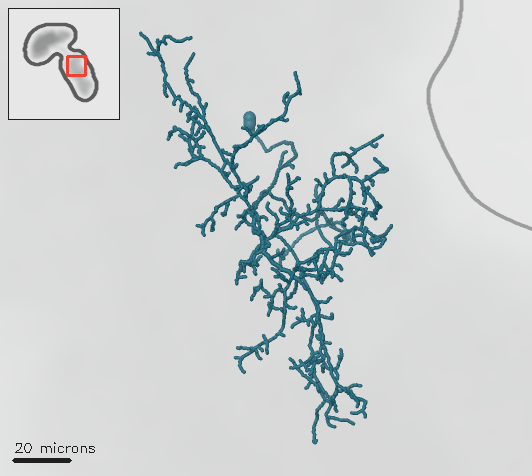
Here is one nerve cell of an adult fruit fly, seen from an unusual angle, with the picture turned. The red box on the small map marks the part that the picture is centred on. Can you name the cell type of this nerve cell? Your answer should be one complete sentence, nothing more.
Under the cell type IN11A020 falls this nerve cell.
